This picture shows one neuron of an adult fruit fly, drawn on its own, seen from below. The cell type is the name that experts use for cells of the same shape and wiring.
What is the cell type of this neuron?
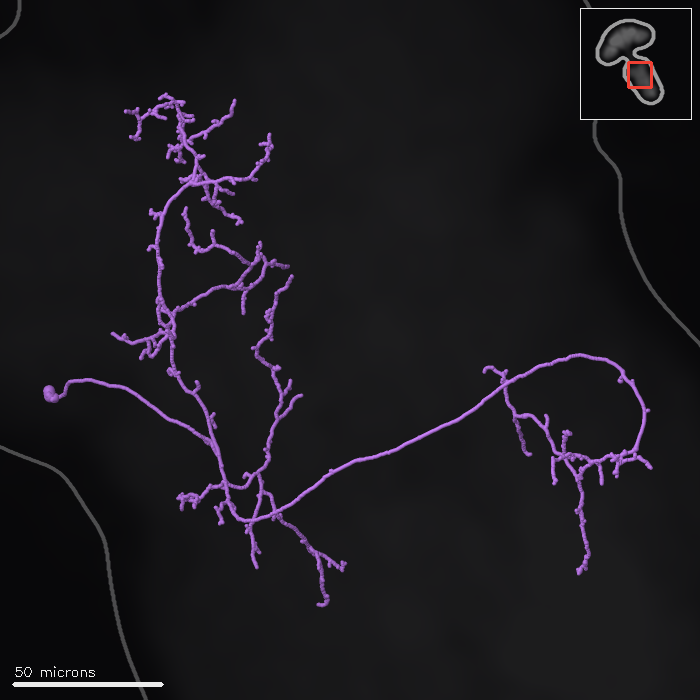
IN01A070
